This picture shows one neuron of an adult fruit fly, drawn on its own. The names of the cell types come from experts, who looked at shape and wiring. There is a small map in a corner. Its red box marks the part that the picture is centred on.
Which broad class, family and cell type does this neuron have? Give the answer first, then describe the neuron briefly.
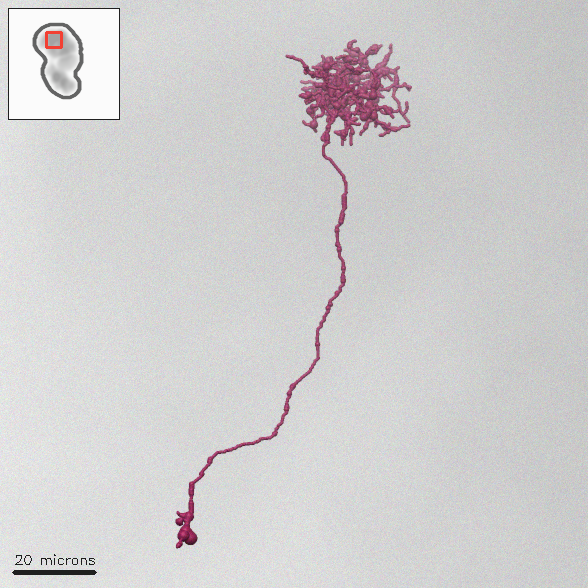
It is an optic-lobe intrinsic neuron. Its family is Li. Its cell type is Li14. By the scale bar it is about 130 microns tall in this view. The picture shows dozens of branch ends.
